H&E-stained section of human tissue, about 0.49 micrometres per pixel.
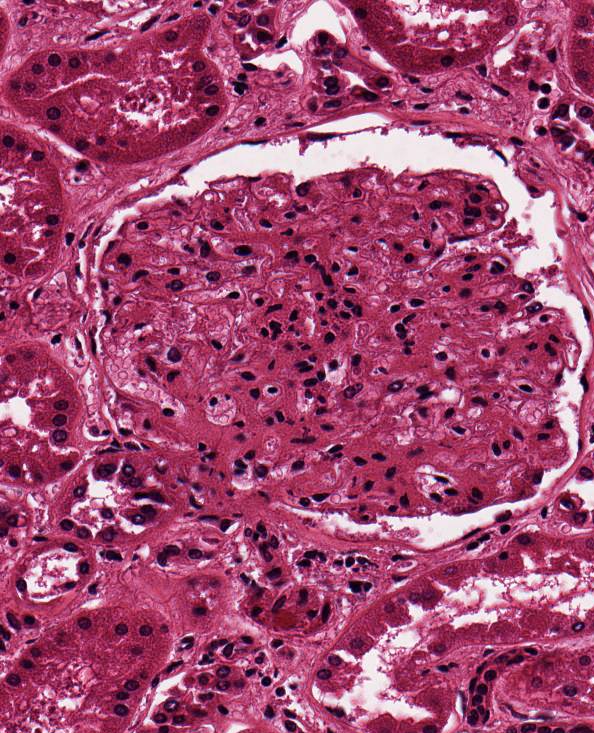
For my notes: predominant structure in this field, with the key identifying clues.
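The field shows the cortical labyrinth of the kidney. A single large rounded glomerulus sits centrally, ringed by tubules.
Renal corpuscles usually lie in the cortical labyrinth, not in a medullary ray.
Its tuft is crowded with dark nuclei, and a white crescent of empty space separates it from the capsule along its upper and right sides. The surrounding tubules are lined by cells with abundant pink granular cytoplasm and round nuclei.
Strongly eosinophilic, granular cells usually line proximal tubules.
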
